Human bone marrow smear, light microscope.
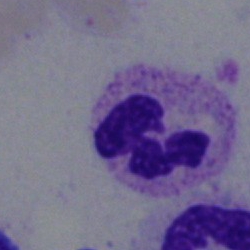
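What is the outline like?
Roughly round, with a smooth edge.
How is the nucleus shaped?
It is divided into lobes joined by narrower parts, and no nucleoli are visible.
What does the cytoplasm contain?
Fine pinkish-violet granules, scattered through it.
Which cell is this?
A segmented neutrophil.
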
